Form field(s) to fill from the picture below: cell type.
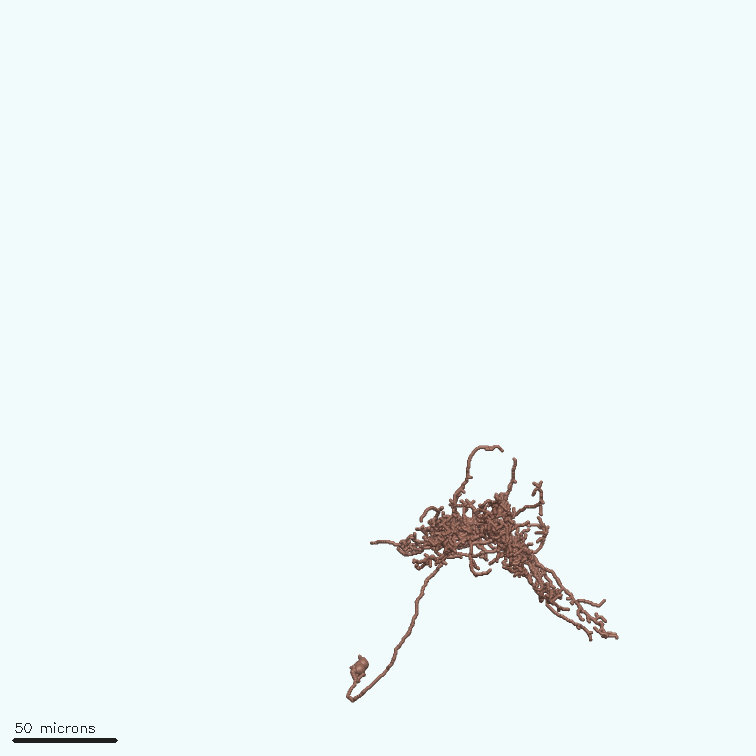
GNG126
